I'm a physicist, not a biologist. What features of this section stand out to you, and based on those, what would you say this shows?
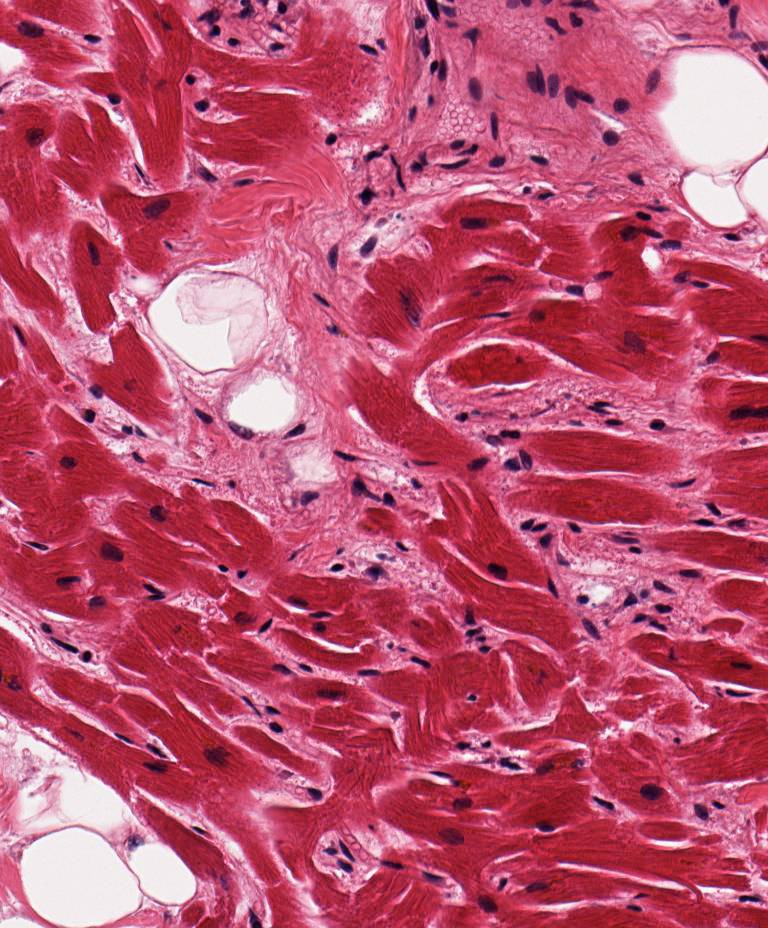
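Follow the muscle fibres: they branch and interlace in bundles running in varying, mostly oblique directions. Their cytoplasm is deep red, with faint longitudinal striations. The connective tissue holds scattered small dark spindle-shaped nuclei. See the empty rounded fat cells at the top right and bottom left corners. This is the left ventricle of the heart.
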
